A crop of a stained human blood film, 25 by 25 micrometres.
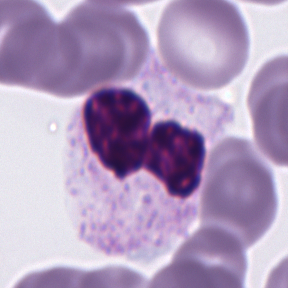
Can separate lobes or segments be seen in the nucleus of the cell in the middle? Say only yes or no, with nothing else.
Yes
